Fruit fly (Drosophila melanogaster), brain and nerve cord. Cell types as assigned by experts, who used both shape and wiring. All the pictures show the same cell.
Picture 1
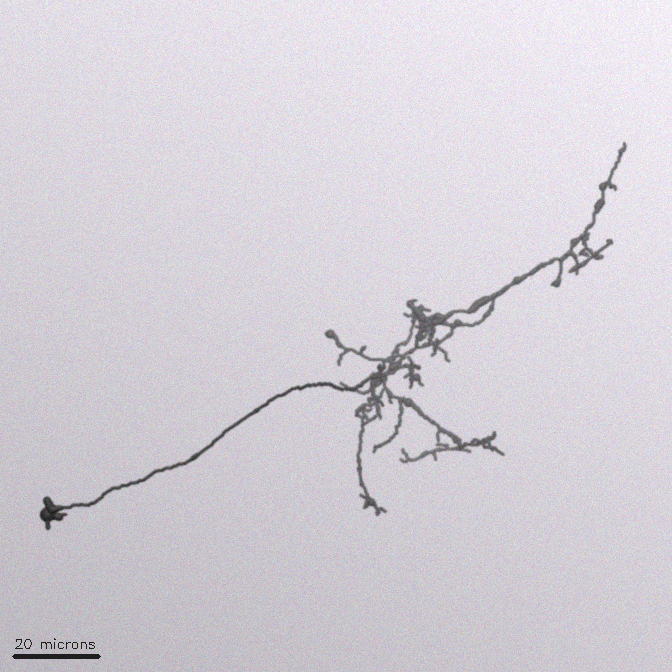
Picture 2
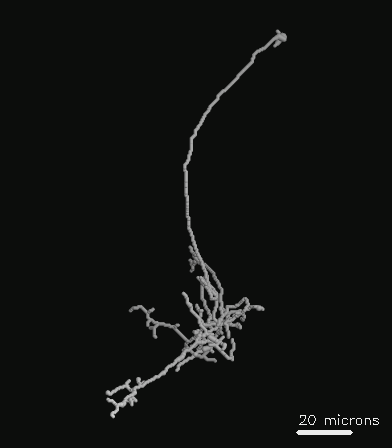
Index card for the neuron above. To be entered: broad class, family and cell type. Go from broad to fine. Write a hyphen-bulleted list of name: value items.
- broad class: central-brain intrinsic neuron
- family: hemilineage WEDa2
- cell type: WED033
